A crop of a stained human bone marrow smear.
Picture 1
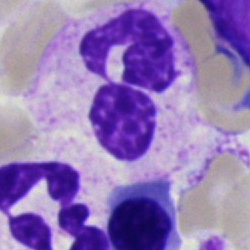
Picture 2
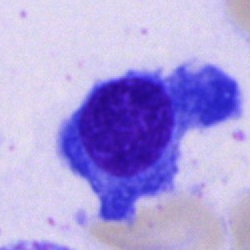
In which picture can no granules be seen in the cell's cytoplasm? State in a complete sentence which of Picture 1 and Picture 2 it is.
The cell in picture 2 has a cytoplasm free of any visible granules.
